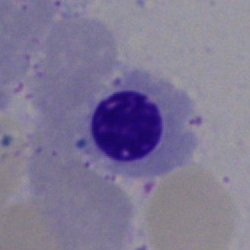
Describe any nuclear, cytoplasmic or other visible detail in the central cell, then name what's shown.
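The nucleus is positioned off-centre, toward the left side of the cell. Its chromatin is dense and deeply stained dark purple, with only a few small paler spots. The cytoplasm, pale greyish blue, forms a moderate rim that is widest on the right. Along the right side the outline is irregular and gently scalloped. This is an erythroblast.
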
